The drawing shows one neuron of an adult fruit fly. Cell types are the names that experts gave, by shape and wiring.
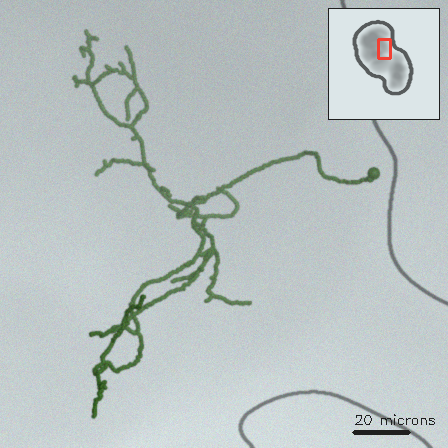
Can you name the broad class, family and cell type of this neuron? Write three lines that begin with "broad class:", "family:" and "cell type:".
broad class: central-brain intrinsic neuron
family: hemilineage LB3
cell type: GNG326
